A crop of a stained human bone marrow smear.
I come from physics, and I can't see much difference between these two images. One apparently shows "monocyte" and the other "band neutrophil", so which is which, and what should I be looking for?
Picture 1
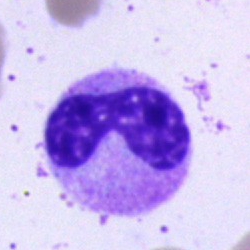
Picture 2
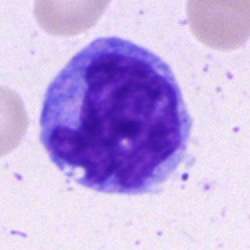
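The band neutrophil is in picture 1, and the monocyte is in picture 2. Its nucleus is a thick band bent like a horseshoe, open toward the bottom.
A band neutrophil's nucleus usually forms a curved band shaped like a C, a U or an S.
Its chromatin lies in dark purple clumps with paler gaps between them, and it shows no nucleoli.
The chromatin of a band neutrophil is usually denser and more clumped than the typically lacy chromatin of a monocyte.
In the monocyte the nucleus fills most of the cell, leaving a rim of cytoplasm that is widest on the left, and a few small clear spots sit in that cytoplasm near the lower-left edge.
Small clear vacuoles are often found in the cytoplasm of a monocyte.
The monocyte's outline is roughly round with a few slightly flattened, angular stretches, unlike the round, smooth outline of the band neutrophil.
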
